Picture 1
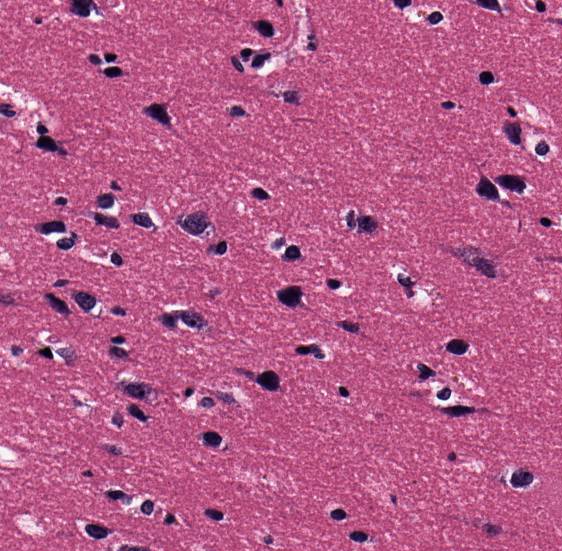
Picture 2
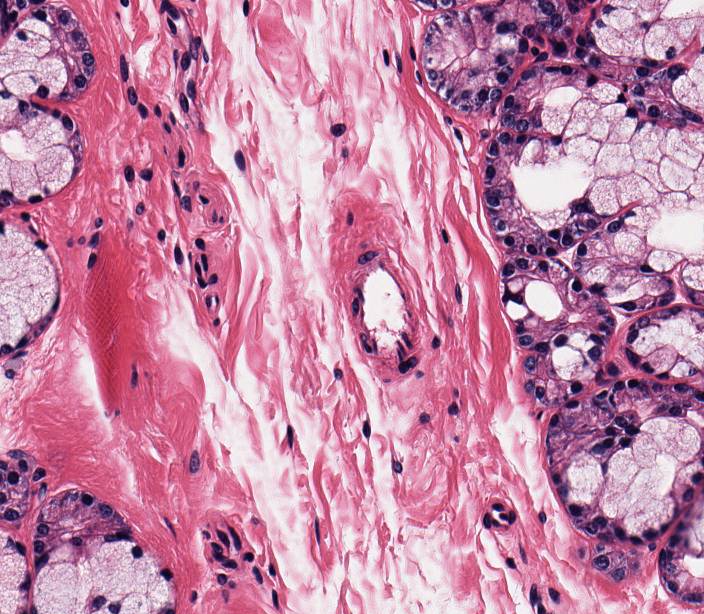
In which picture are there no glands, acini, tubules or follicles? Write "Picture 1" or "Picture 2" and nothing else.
Picture 1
